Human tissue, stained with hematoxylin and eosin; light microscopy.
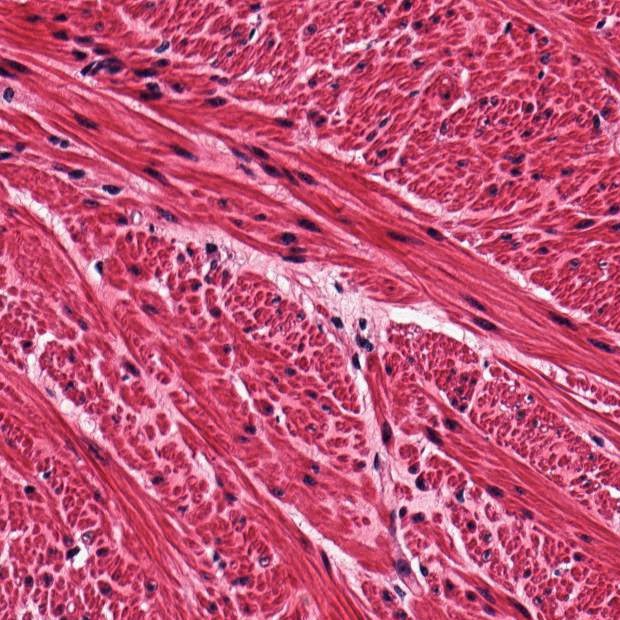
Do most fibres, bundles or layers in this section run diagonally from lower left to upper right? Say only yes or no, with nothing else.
No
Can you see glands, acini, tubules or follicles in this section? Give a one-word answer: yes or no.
No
